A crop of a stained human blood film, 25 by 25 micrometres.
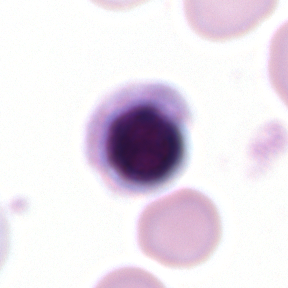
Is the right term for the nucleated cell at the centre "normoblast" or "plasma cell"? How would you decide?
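This cell is a normoblast, not a plasma cell. Its cytoplasm is pale lilac, with a bluish tinge next to the nucleus.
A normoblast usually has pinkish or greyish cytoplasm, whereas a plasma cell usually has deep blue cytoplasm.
This pale lilac is not the deep blue usually seen in a plasma cell. The outline is roughly round, and the nucleus, round in outline and about 7 micrometres across, sits off-centre toward the right. Its chromatin is dark purple and dense.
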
